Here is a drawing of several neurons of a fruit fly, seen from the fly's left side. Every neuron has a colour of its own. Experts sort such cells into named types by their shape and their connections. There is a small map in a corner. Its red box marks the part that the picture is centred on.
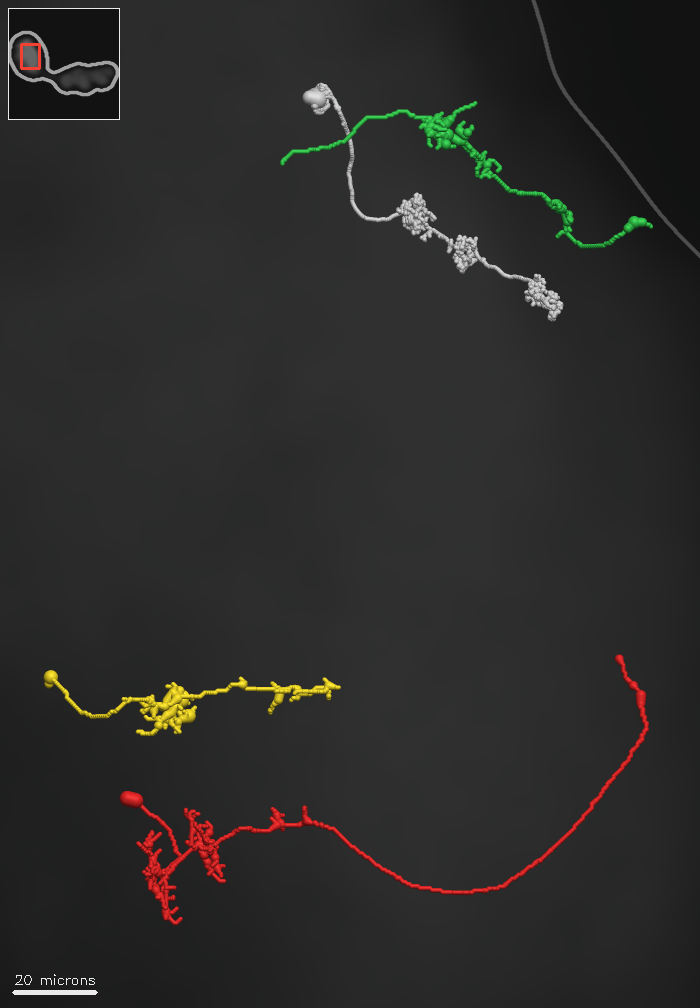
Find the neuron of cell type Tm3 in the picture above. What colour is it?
red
